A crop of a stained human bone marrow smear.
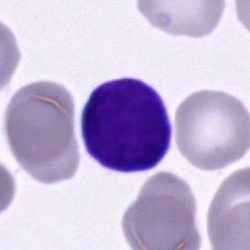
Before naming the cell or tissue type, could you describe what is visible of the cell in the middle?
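The outline strikes me as smooth and round. I can't make out any distinct rim of cytoplasm around the nucleus. Its chromatin is dense and deep purple, with only faint mottling, and I see no nucleoli. I'd call it a lymphocyte.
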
